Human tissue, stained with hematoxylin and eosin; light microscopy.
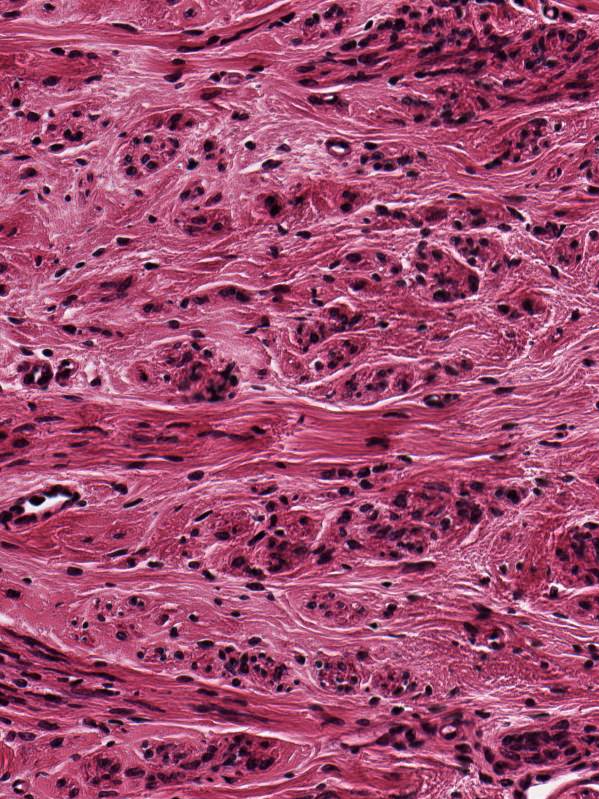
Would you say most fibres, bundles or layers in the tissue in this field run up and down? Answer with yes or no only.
No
